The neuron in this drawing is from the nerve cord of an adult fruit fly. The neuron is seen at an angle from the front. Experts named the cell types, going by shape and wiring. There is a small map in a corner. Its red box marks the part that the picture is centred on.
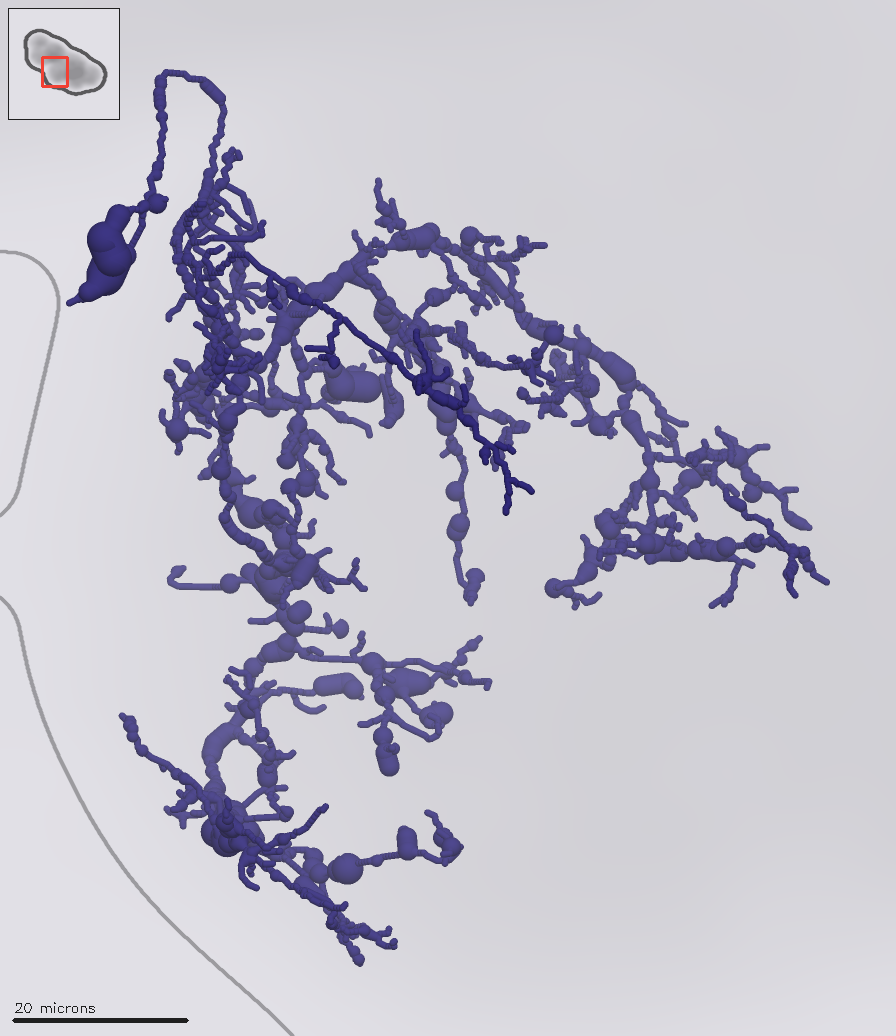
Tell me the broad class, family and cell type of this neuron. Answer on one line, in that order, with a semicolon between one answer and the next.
nerve-cord intrinsic neuron; hemilineage 19A; IN19A048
